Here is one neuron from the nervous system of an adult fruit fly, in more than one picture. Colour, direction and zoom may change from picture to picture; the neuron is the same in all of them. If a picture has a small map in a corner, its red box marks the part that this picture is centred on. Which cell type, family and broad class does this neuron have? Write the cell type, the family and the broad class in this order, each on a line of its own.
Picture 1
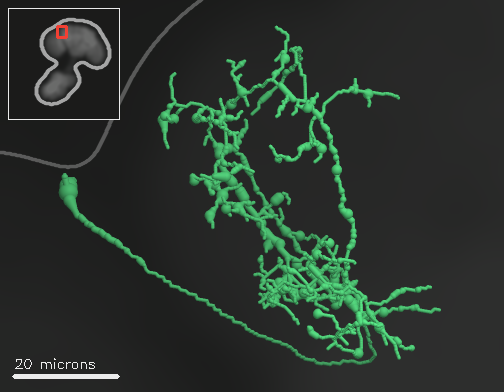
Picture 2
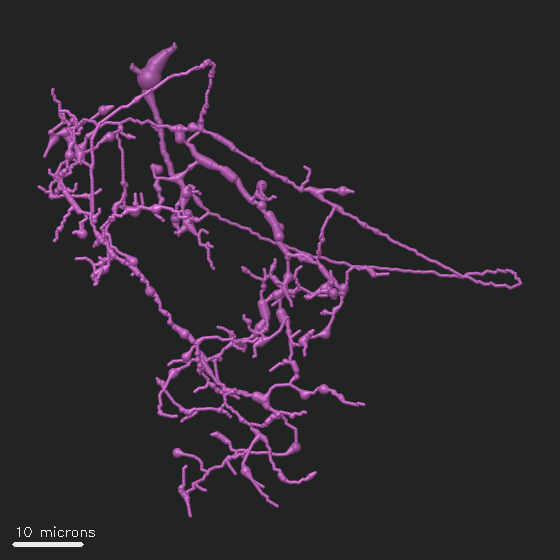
CB4114
hemilineage LHp1
central-brain intrinsic neuron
